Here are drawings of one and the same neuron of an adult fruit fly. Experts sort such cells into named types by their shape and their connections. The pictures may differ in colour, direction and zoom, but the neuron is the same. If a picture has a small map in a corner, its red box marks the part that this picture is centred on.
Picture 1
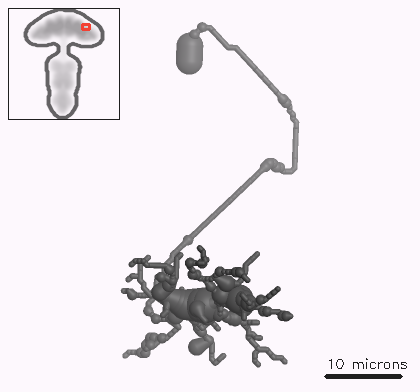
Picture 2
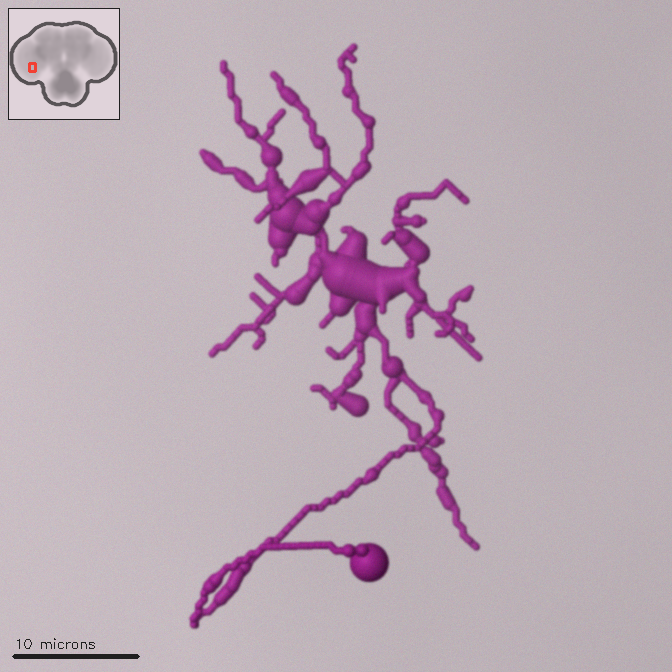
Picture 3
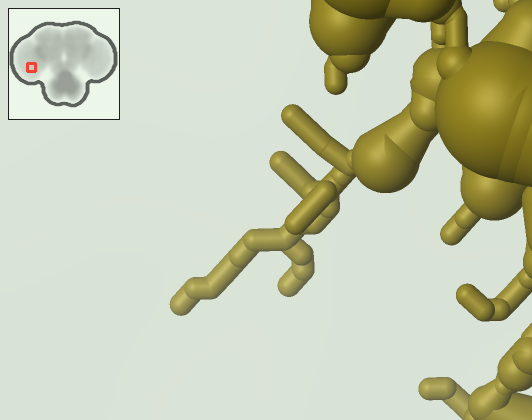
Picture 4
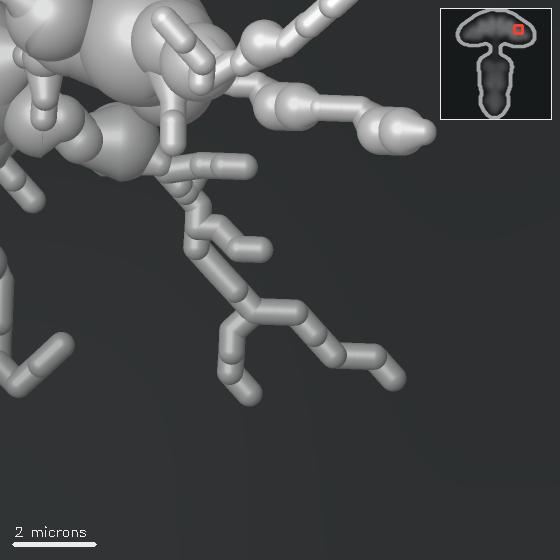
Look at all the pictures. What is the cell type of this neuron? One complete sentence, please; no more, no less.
By type, the neuron is Dm8b.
